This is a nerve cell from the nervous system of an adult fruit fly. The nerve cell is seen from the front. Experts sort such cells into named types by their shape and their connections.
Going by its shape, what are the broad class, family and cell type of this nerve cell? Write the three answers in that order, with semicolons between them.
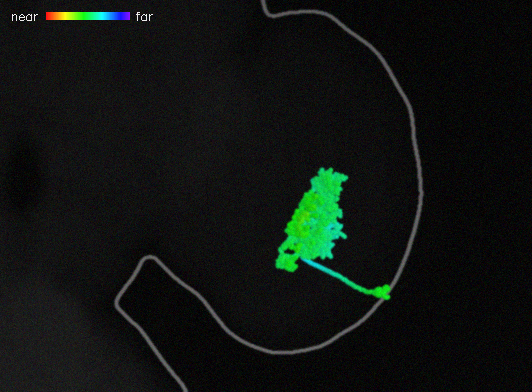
optic-lobe intrinsic neuron; Pm; Pm3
